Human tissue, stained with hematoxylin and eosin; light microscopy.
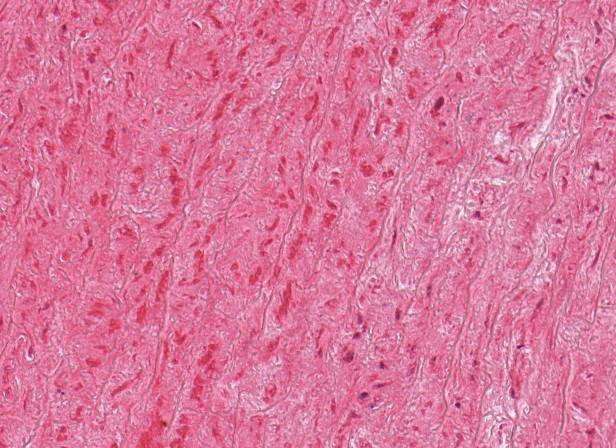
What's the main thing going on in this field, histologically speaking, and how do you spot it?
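Here the tissue is tunica media of an artery. A uniform sheet of pink fibrous tissue fills the field, without lobules, glands, epithelium or other units. Its fibres follow a gently wavy course, and the nuclear profiles, elongated and spindle-shaped, lie along the line of the fibres.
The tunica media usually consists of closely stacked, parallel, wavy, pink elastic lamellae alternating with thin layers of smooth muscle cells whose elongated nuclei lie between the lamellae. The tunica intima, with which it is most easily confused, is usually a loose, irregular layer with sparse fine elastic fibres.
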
